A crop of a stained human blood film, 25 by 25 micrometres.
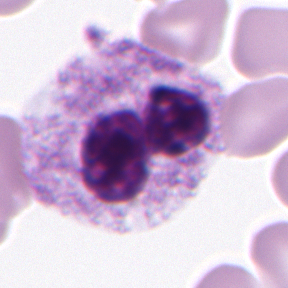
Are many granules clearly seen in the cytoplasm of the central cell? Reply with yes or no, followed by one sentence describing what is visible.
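Yes. Granules fill the cytoplasm all around the nucleus.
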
